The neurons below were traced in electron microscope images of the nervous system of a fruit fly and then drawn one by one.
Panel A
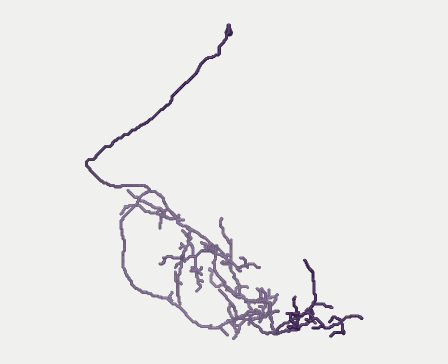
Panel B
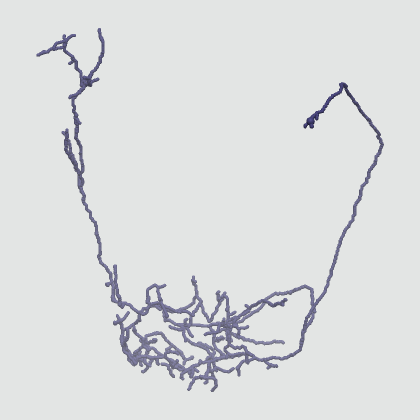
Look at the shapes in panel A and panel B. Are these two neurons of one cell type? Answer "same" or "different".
different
